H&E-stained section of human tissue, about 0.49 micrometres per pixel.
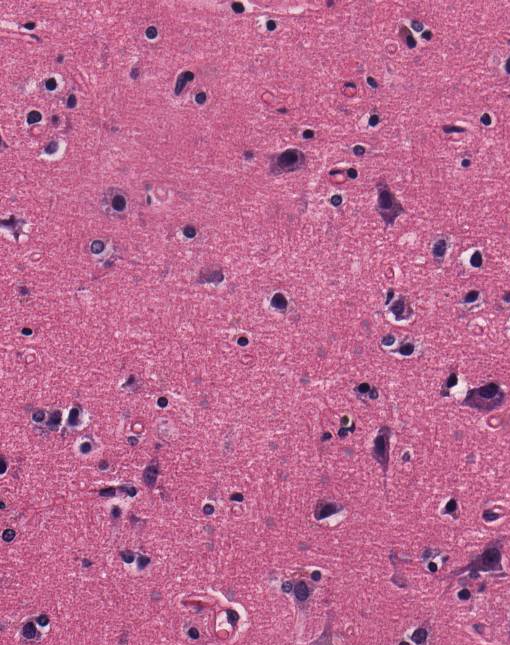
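Cerebral cortex, haematoxylin and eosin. Uniform pink, finely fibrillary background; cells scattered singly throughout. Several larger cells with angular, triangular bodies tapering into a single process, one just right of centre. Small round dark-staining nuclei most numerous, evenly scattered. No fat cells.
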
